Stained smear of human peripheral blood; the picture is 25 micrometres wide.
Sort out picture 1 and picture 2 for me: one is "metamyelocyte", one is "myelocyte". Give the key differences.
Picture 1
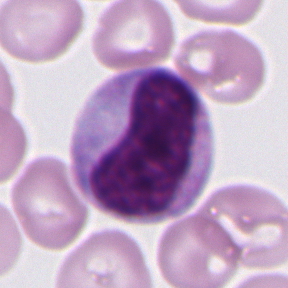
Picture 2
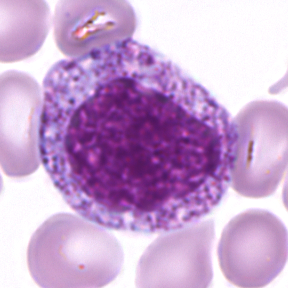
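Picture 1: metamyelocyte. Picture 2: myelocyte. Picture 1 nucleus bean-shaped, indentation facing left, about 13 by 8 micrometres; no nucleoli visible.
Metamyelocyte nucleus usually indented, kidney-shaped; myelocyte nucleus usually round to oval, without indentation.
Picture 2 nucleus fills most of the cell, with a rim of cytoplasm all the way round; chromatin dark purple, coarsely clumped. Cytoplasm: picture 1 pale greyish blue, no coarse granules, no vacuoles; picture 2 pale lilac between many scattered dark purple granules. Outline in picture 1 round and smooth.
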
